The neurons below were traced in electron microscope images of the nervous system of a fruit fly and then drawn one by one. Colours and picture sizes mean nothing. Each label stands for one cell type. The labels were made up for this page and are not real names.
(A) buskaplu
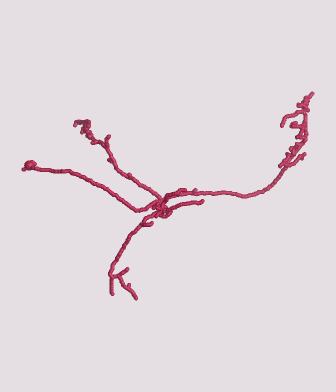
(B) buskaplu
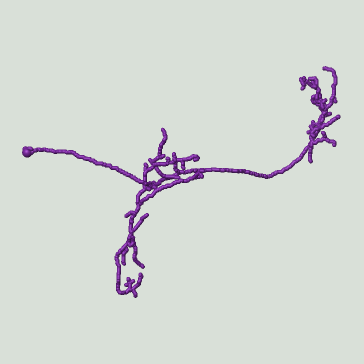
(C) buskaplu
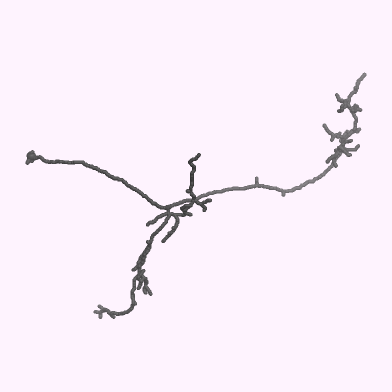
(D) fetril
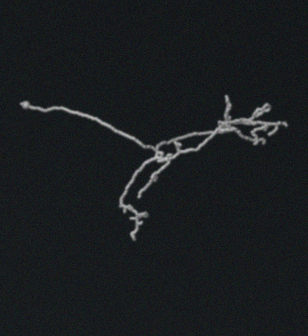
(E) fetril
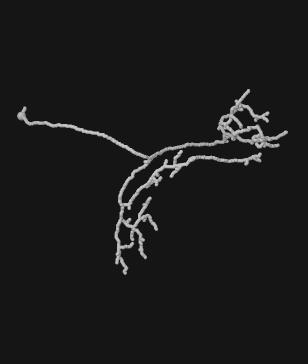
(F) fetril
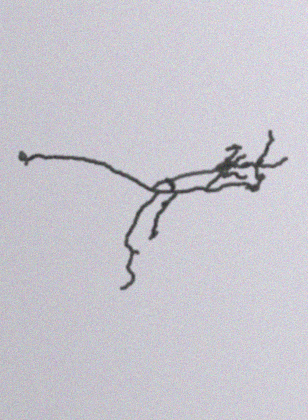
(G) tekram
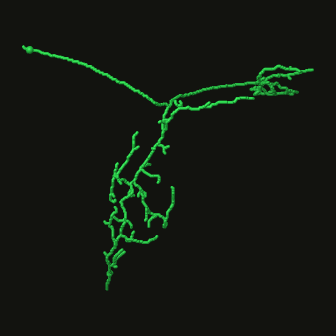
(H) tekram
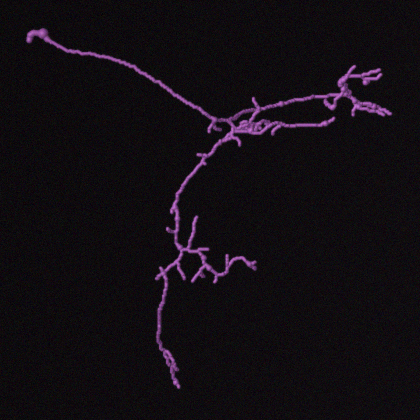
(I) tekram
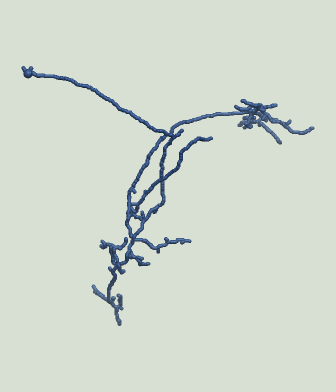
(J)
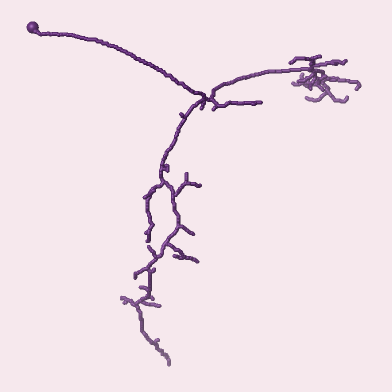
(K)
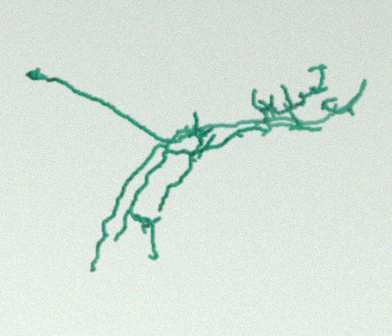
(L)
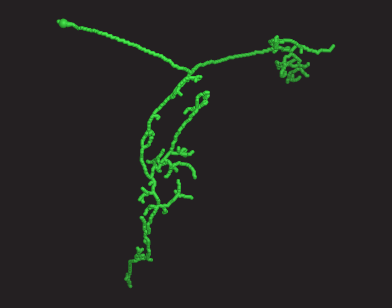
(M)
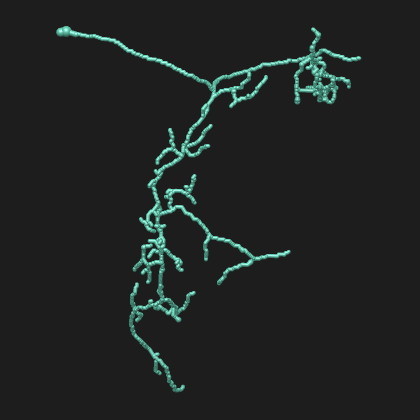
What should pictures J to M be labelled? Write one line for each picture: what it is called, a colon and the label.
J: tekram
K: fetril
L: tekram
M: tekram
